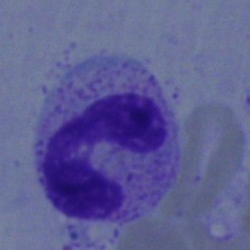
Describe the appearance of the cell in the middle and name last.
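Looking closely, the outline is roughly round to oval. The nucleus looks like a single curved band bent into a C opening to the right. Its chromatin is dense and dark purple. Fine purple granules are scattered through the cytoplasm. This is a band neutrophil.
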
